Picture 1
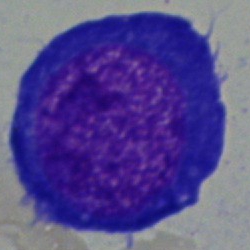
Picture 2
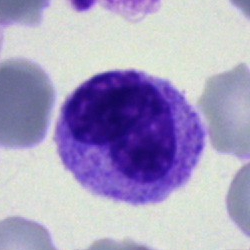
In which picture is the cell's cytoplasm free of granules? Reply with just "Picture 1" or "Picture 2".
Picture 1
